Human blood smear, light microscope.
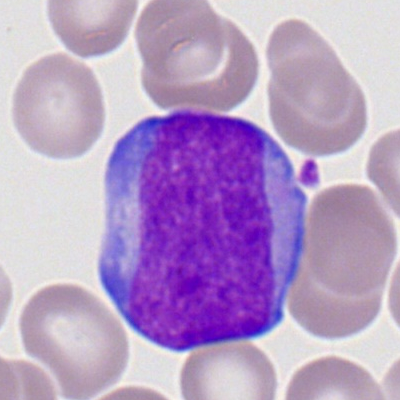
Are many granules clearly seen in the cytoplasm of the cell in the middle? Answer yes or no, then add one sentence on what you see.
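No. No granules are visible in the cytoplasm.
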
